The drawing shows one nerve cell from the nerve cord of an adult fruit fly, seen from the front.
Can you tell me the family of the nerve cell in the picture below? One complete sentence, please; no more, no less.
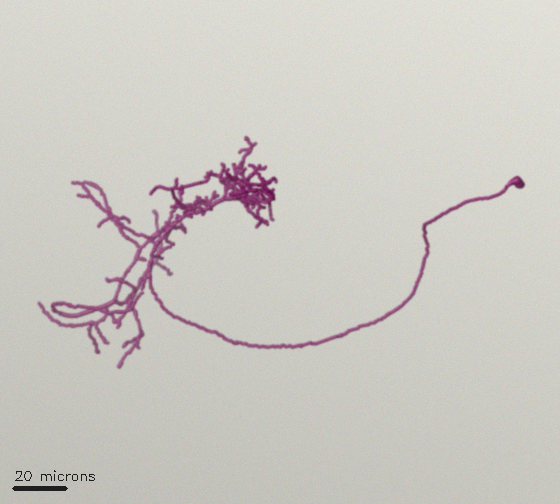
Among the members of family hemilineage 01A is this nerve cell.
